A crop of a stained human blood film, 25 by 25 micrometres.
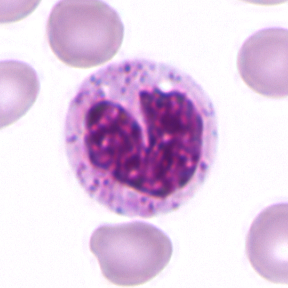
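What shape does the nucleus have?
It is notched by a deep cleft entering from the top.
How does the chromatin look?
Coarse and dark purple.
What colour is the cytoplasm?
Pale pinkish-lilac, rimming the nucleus on all sides.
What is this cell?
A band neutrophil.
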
